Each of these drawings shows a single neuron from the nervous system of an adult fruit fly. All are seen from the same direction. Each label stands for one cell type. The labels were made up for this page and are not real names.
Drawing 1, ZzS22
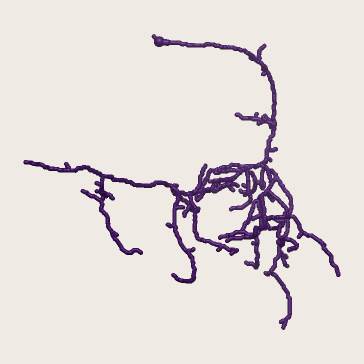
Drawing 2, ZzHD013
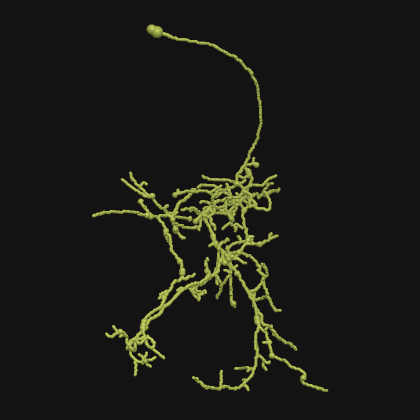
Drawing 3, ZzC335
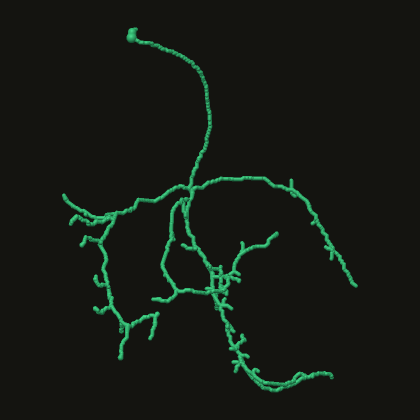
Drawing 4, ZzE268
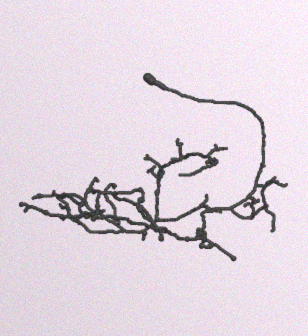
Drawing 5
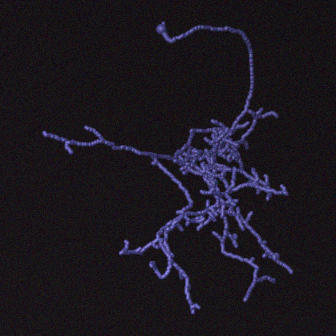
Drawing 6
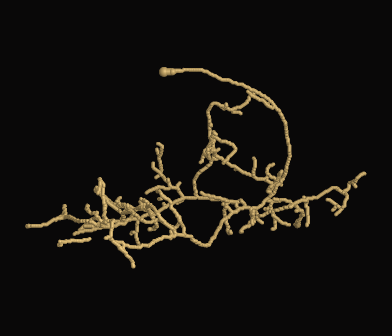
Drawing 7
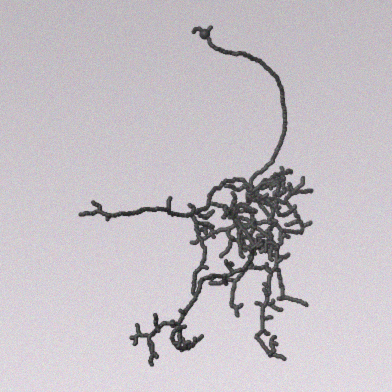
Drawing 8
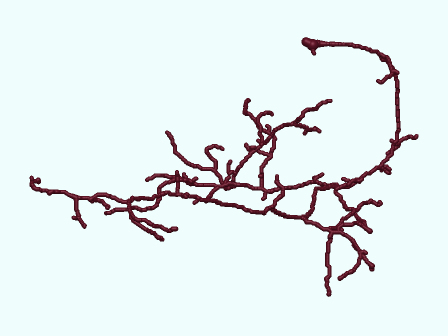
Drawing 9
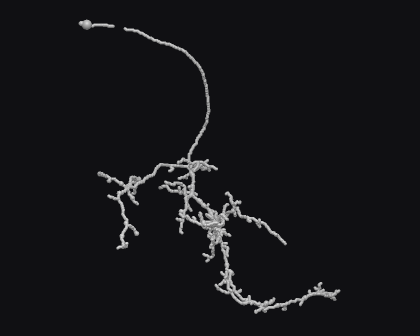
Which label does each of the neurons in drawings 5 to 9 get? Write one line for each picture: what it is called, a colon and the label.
5: ZzHD013
6: ZzE268
7: ZzHD013
8: ZzE268
9: ZzC335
